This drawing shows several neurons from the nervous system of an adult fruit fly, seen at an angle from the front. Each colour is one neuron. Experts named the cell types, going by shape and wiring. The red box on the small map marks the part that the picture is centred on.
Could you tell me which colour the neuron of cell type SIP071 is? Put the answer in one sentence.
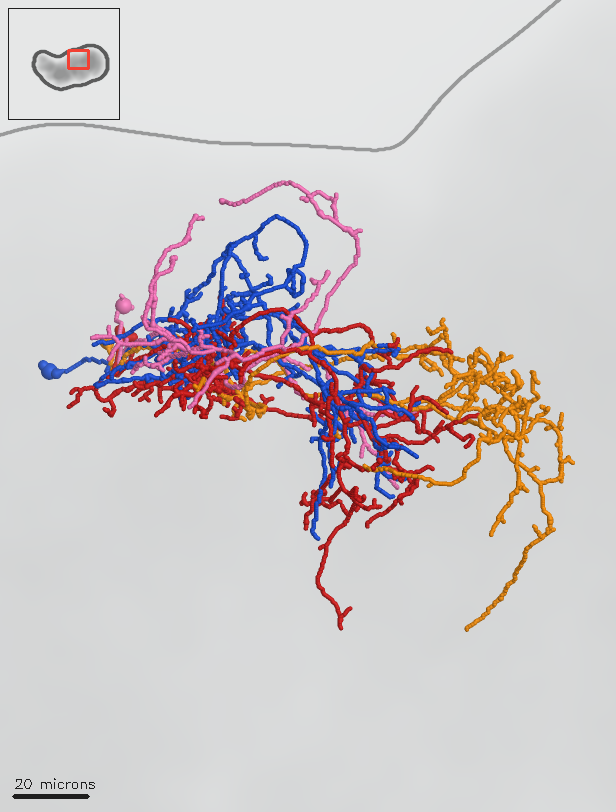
The colour is blue.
